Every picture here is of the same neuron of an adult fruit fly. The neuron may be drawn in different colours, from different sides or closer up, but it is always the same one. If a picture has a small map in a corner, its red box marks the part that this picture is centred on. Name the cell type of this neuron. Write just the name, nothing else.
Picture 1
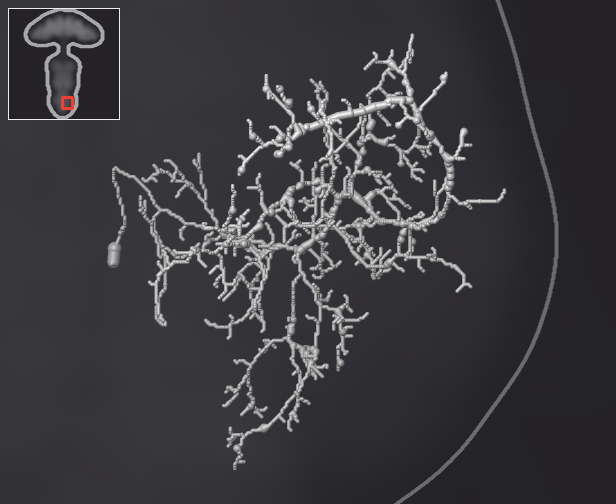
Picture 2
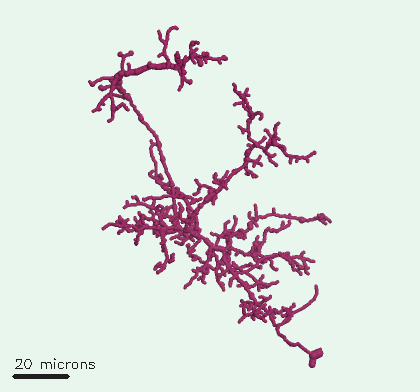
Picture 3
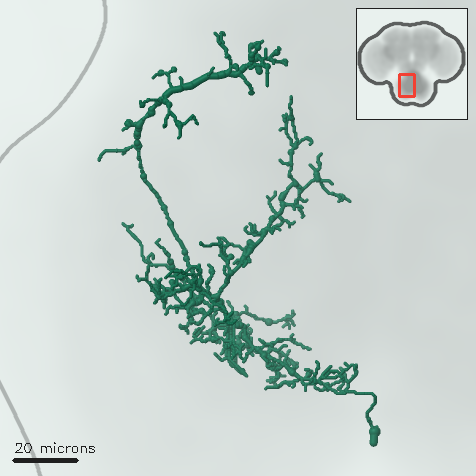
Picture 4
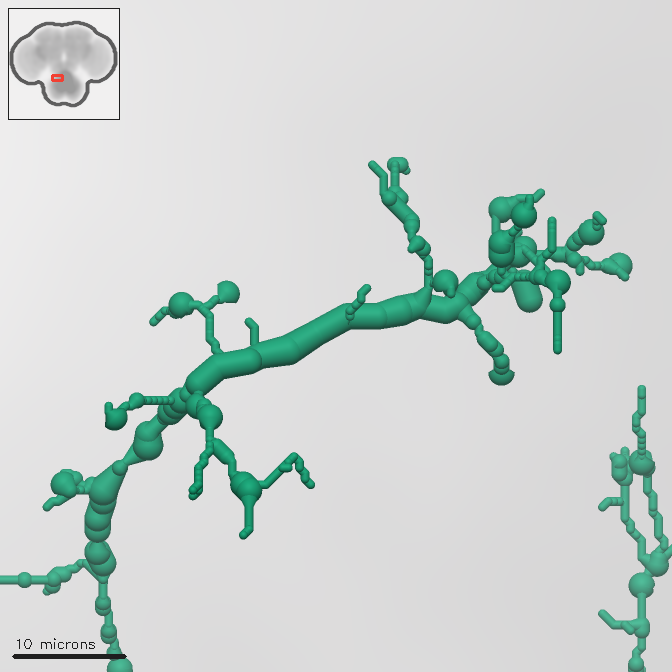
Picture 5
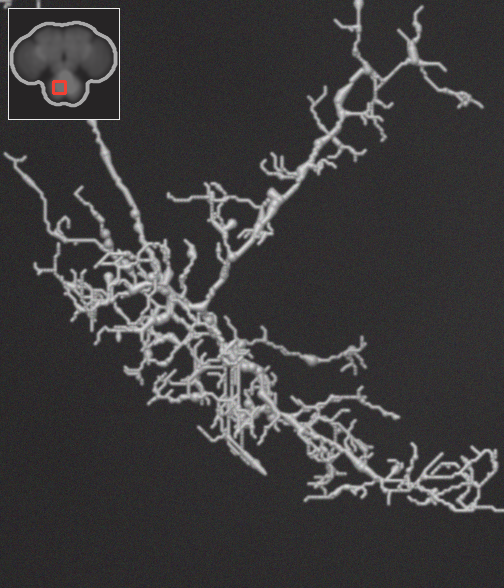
IN13B034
